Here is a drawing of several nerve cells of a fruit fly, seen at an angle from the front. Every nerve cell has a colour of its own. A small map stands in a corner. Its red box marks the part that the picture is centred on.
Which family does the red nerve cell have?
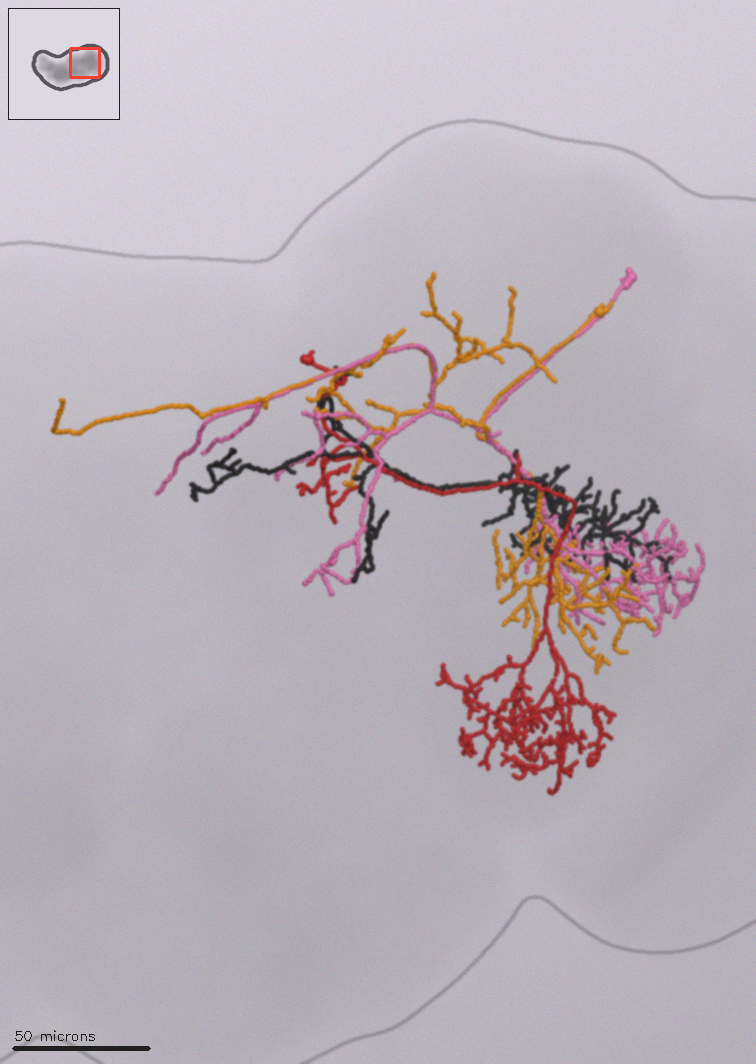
hemilineage PSp3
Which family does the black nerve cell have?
hemilineage PSp3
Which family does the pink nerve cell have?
hemilineage VPNp&v1_posterior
